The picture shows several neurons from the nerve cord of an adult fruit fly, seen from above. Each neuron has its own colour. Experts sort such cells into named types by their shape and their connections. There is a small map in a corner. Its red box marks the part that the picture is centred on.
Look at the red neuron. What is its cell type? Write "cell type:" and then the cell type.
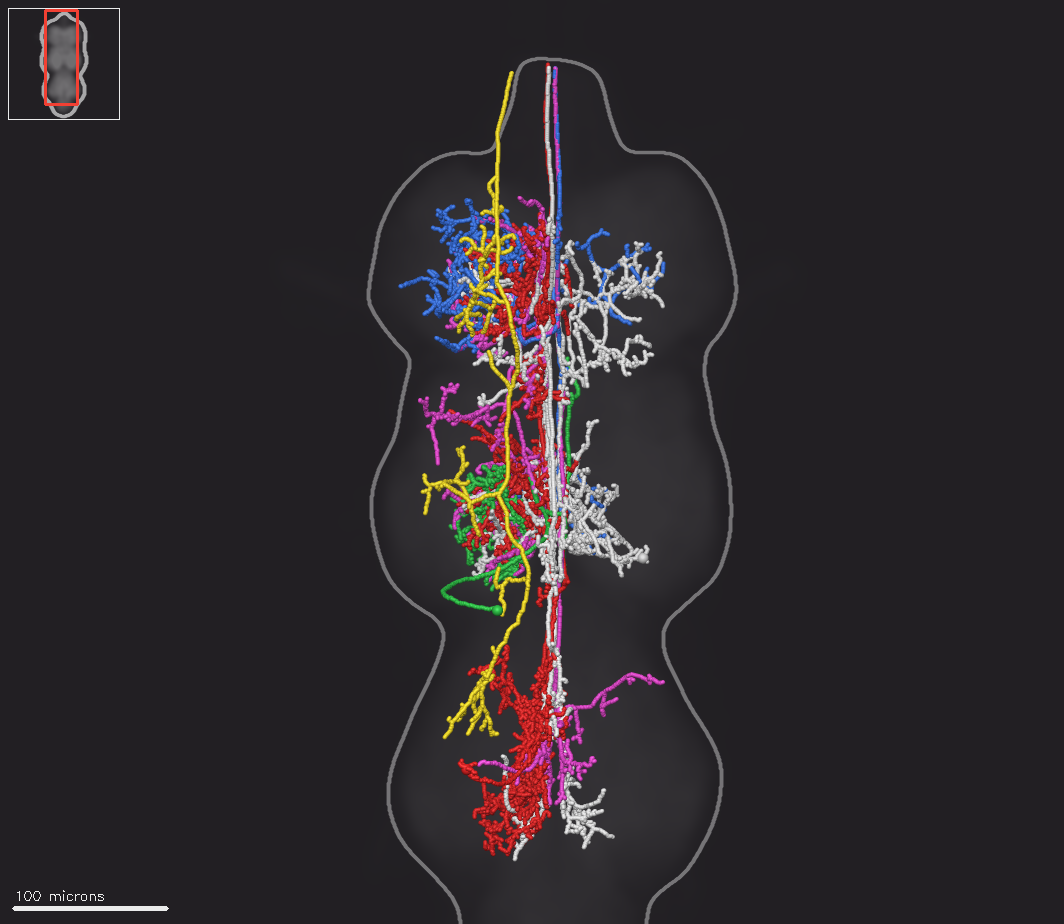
cell type: AN17A009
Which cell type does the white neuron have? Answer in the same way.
cell type: AN05B021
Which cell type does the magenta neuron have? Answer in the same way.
cell type: AN05B105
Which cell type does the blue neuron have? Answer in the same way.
cell type: AN05B100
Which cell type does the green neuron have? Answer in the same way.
cell type: IN23B046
